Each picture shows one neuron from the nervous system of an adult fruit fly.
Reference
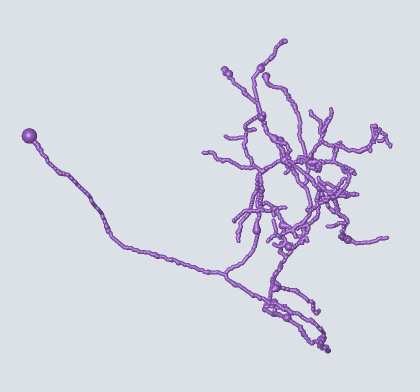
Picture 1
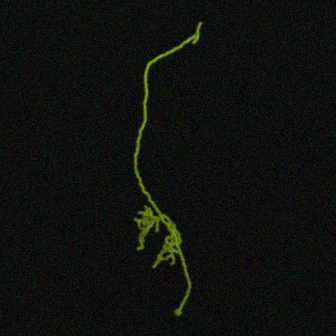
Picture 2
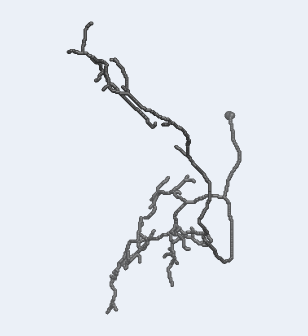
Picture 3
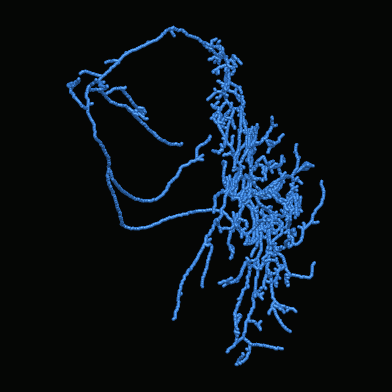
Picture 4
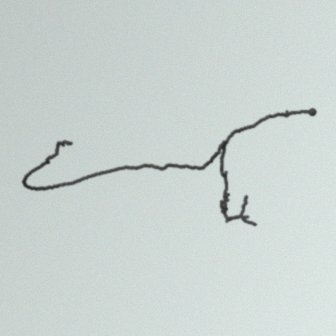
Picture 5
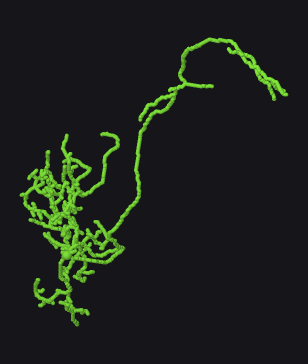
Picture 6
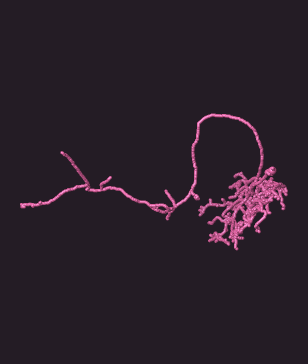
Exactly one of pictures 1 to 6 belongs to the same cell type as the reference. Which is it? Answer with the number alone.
2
